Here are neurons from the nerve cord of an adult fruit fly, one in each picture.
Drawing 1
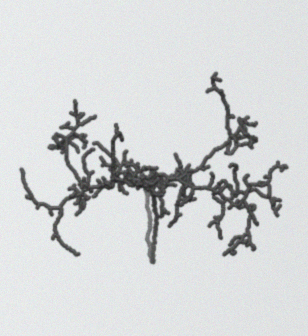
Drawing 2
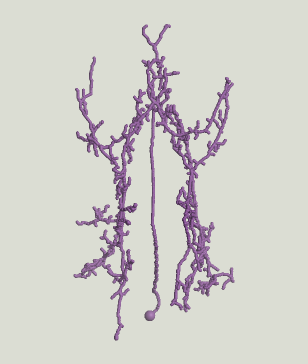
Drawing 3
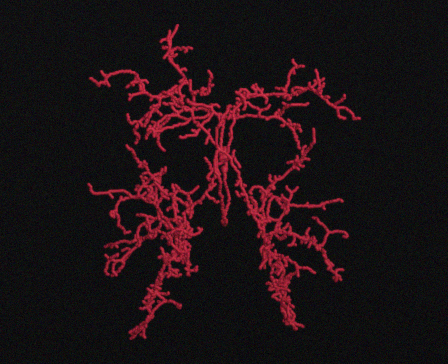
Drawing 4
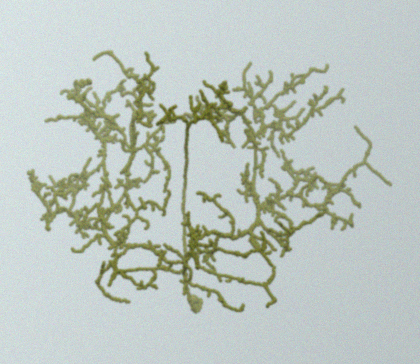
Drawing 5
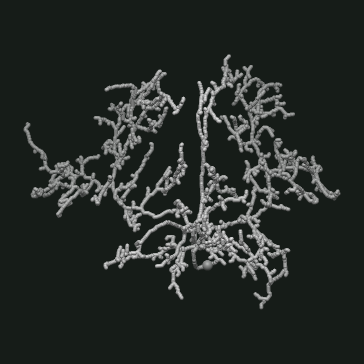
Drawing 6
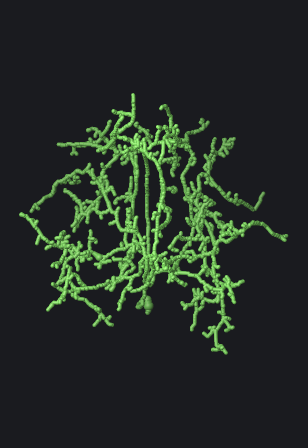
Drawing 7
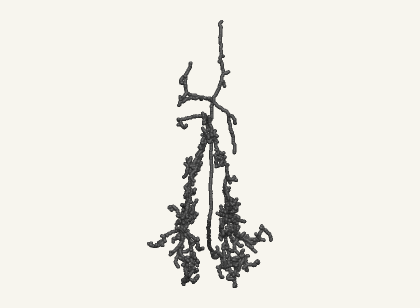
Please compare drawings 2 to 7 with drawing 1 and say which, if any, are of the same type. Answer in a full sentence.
None of them is of the same cell type.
